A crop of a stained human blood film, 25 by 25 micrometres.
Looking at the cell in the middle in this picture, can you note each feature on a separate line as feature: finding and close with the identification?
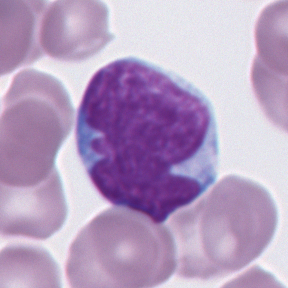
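Outline: smooth, roughly rounded, no surface projections
Cell size: about 15 by 12 micrometres
Nucleus size: about 14 by 11 micrometres, filling about 80% of the cell's area
Nuclear shape: a notch on the left, a deeper cleft at lower right
Chromatin: purple, finely streaked, not coarsely clumped
Cytoplasm: a narrow rim, widest at left and lower right
Name: myeloblast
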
